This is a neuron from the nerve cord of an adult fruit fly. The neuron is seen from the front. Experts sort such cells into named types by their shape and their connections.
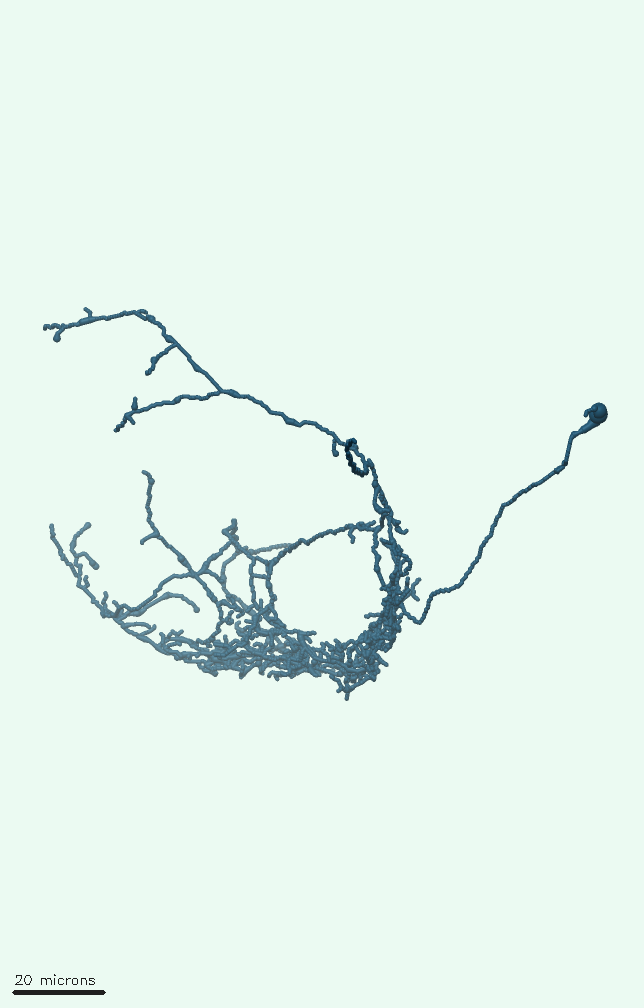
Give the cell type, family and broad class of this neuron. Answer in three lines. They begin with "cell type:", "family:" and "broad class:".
cell type: AN09B020
family: hemilineage 09B
broad class: ascending neuron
